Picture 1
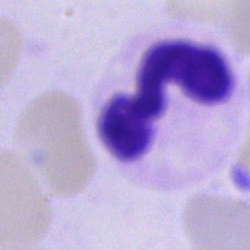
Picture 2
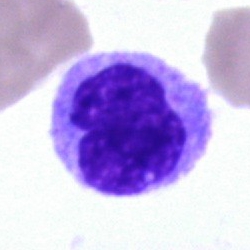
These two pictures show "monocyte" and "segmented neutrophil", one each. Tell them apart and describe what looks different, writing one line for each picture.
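In picture 1 we see a segmented neutrophil: The cytoplasm is plentiful and pale lilac.
In picture 2 we see a monocyte: The nucleus fills most of the cell.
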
